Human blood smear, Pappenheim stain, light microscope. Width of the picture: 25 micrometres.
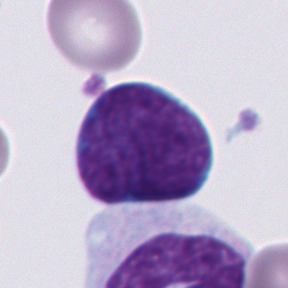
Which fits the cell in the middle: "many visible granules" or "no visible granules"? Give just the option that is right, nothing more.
No visible granules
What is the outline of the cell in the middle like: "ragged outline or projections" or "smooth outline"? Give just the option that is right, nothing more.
Smooth outline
